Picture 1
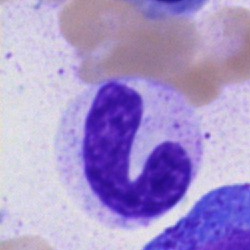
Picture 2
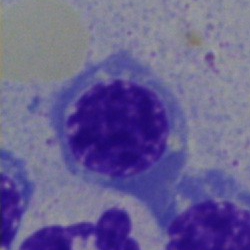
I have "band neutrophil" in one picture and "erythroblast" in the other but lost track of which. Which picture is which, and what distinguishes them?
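The first picture shows a band neutrophil and the second an erythroblast. The nucleus of the band neutrophil is curved, with the open side of the curve facing upward.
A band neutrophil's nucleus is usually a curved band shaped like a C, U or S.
The outlines differ: the band neutrophil is round with a smooth edge, while the erythroblast is somewhat irregular rather than a smooth circle. In both cells the chromatin is dark purple and coarsely clumped, and no distinct nucleolus is seen.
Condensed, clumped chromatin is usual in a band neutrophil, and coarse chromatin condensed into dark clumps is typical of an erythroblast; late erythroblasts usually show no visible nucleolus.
The band neutrophil has no vacuoles in its cytoplasm, and the erythroblast has no granules. Red cells lie against the upper edge of the band neutrophil; other nucleated cells lie below and to the lower left of the erythroblast.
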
